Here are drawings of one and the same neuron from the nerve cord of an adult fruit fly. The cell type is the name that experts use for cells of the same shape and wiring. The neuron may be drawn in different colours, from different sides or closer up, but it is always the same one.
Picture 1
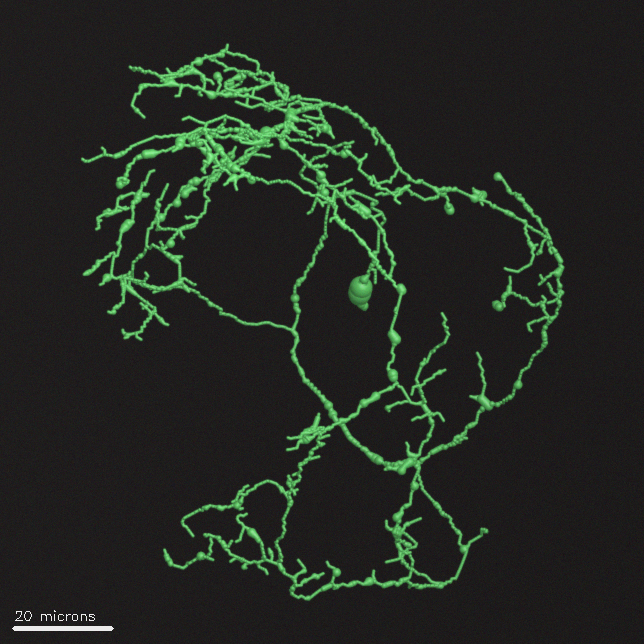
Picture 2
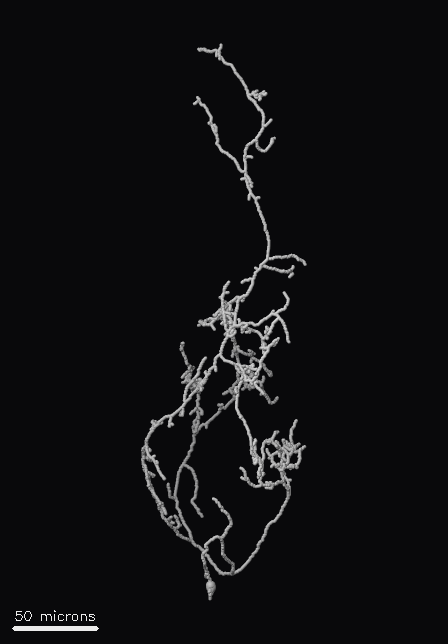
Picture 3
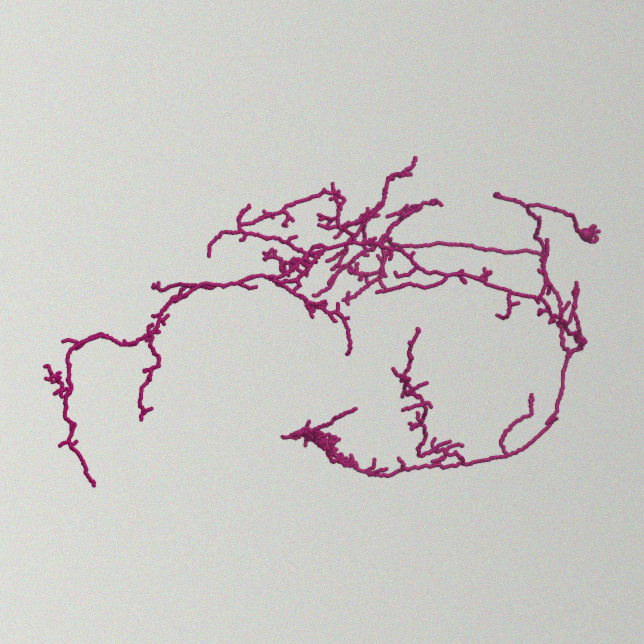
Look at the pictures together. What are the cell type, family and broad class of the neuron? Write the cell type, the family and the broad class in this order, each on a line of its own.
IN19A049
hemilineage 19A
nerve-cord intrinsic neuron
